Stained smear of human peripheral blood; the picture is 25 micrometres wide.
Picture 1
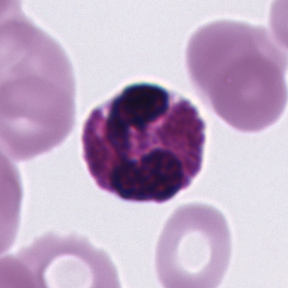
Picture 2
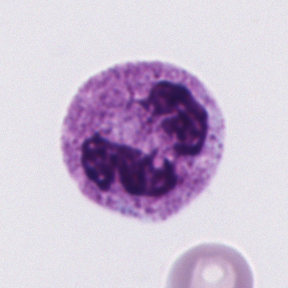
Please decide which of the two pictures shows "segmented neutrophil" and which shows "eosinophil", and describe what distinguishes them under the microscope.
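Picture 1 shows an eosinophil; picture 2 shows a segmented neutrophil.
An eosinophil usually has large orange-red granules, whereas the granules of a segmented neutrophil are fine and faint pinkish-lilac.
The granules here differ in size the same way: coarse and round in picture 1, fine in picture 2. In picture 1 they are reddish-pink and pack the cytoplasm throughout, while in picture 2 they are pinkish-violet and spread evenly through abundant pinkish-lilac cytoplasm.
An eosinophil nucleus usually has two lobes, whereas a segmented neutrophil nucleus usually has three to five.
The nucleus in picture 1 has two lobes, joined by a band of nuclear material along the left side. Chromatin is dark purple in both, densely clumped in picture 1 and coarsely clumped in picture 2. The cell in picture 2 has a round, smooth outline and is about 14 micrometres across, against about 11 micrometres for the cell in picture 1.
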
